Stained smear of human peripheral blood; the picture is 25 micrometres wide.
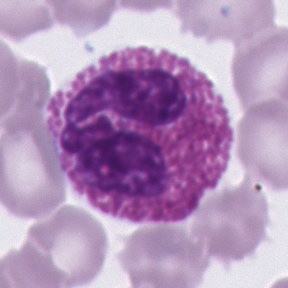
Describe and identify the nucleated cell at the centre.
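Measuring about 16 micrometres across, the cell has a nucleus of two lobes, one lying above the other, with dark purple, coarsely clumped chromatin. Coarse, round, pinkish-red granules of roughly even size pack the cytoplasm throughout. The cell is an eosinophil.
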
